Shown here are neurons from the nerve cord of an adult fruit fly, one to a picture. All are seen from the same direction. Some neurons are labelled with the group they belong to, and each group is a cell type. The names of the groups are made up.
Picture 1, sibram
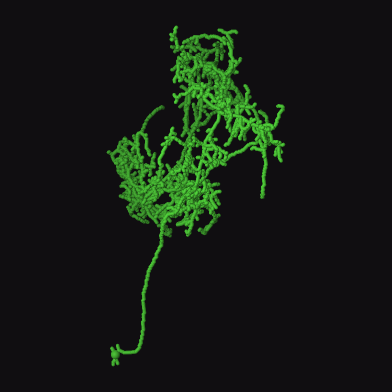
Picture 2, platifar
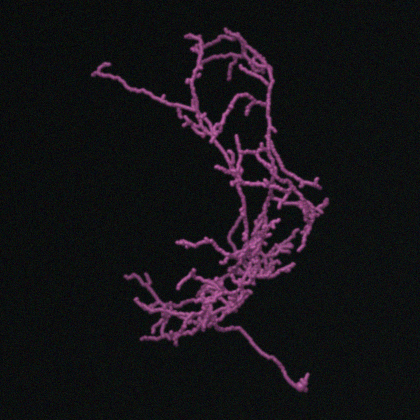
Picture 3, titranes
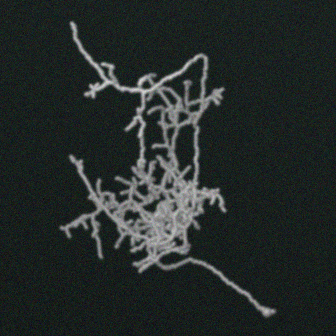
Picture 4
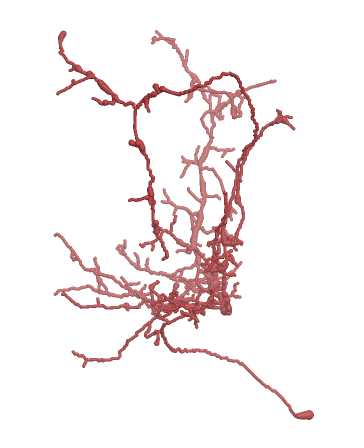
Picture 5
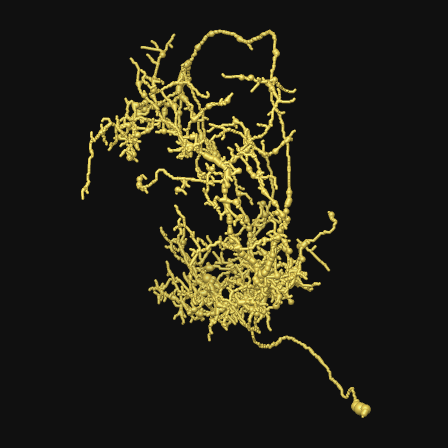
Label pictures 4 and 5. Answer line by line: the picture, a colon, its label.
4: titranes
5: sibram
